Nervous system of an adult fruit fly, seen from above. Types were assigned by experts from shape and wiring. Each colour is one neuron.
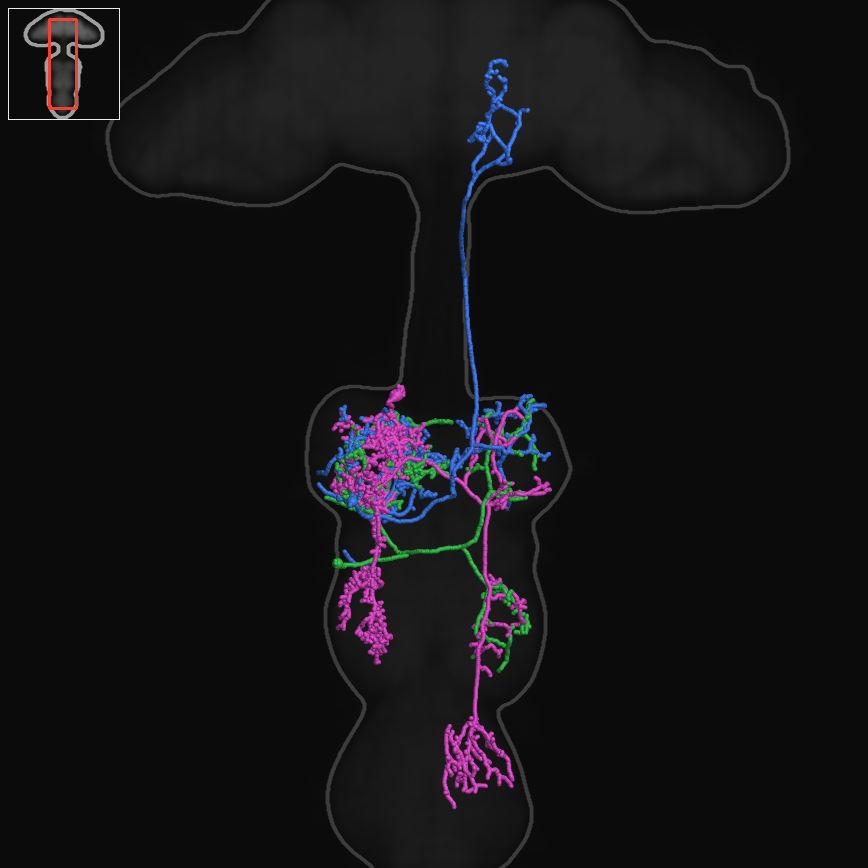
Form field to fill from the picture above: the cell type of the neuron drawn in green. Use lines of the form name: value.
cell type: IN18B014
